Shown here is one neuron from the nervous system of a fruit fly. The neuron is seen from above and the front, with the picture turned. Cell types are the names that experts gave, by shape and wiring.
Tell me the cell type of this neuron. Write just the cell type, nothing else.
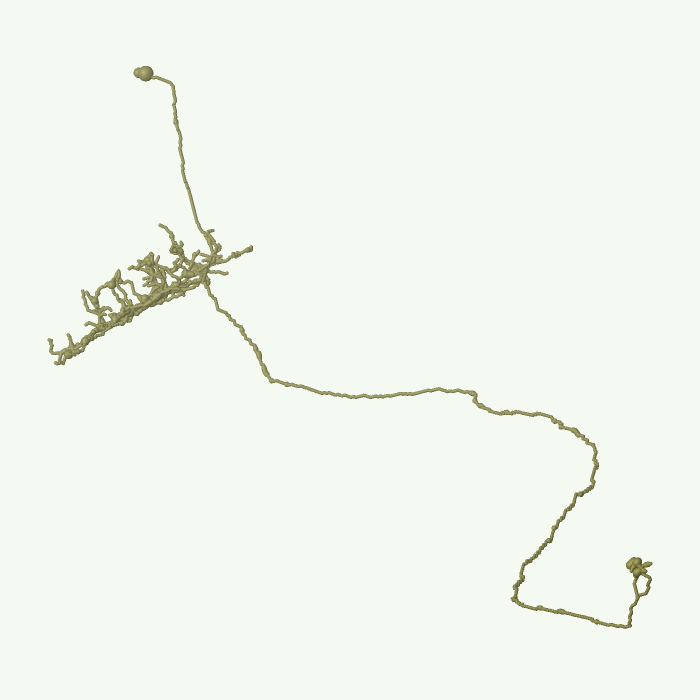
MeTu3c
